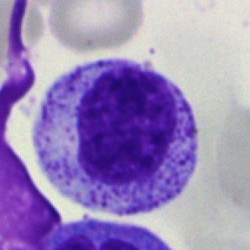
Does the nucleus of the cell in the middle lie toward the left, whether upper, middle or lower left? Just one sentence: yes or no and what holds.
No, what lies toward the right is the nucleus of the cell.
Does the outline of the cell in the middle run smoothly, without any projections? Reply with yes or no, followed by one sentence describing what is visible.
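Yes. The cell outline is round and smooth.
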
